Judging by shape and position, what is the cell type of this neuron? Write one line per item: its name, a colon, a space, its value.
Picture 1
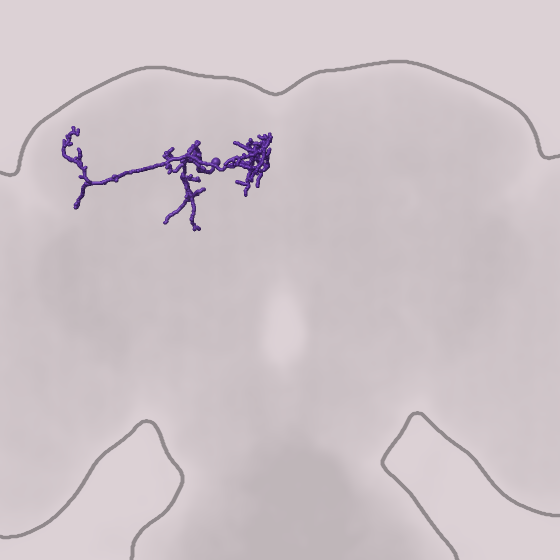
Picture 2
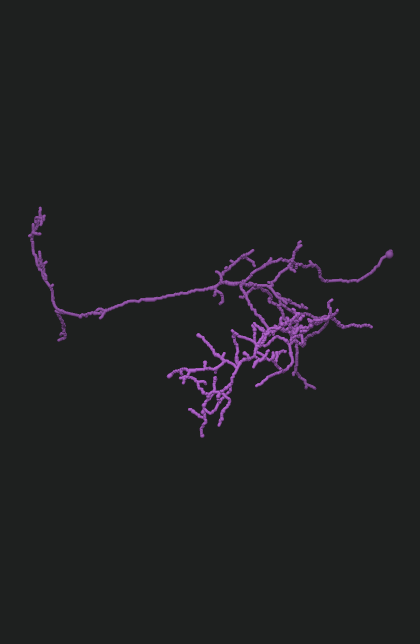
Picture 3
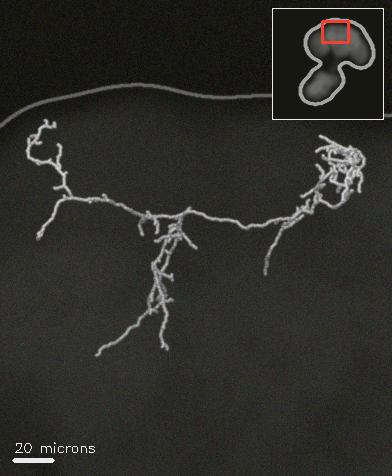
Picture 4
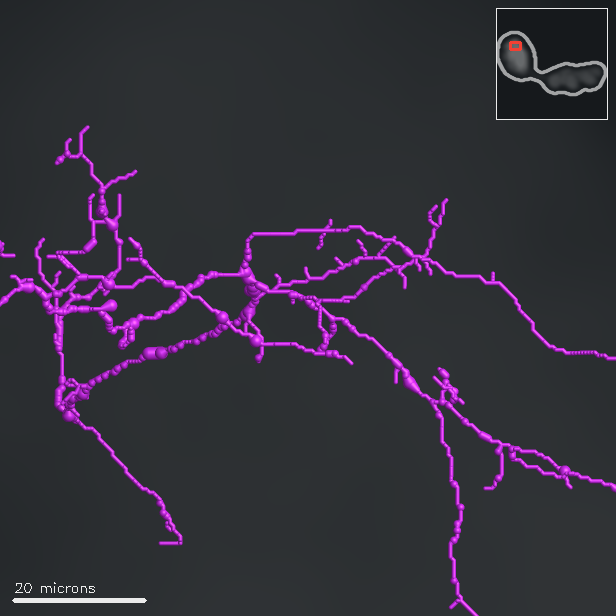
cell type: SMP381_b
